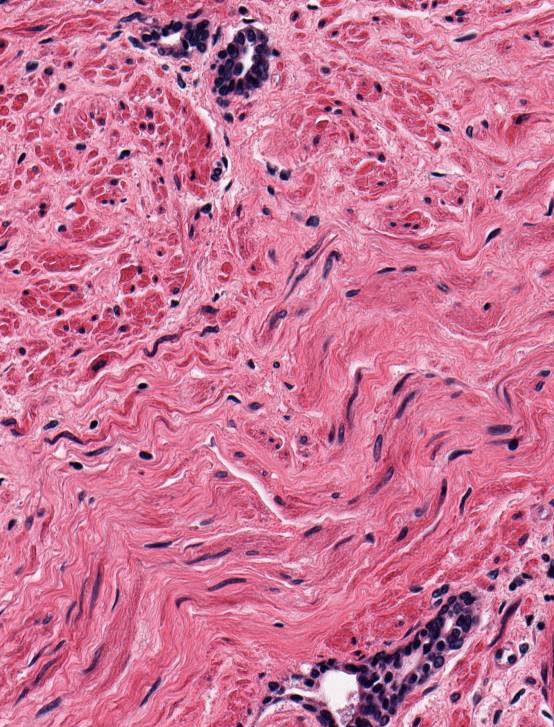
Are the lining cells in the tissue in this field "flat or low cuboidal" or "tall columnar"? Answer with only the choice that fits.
Flat or low cuboidal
